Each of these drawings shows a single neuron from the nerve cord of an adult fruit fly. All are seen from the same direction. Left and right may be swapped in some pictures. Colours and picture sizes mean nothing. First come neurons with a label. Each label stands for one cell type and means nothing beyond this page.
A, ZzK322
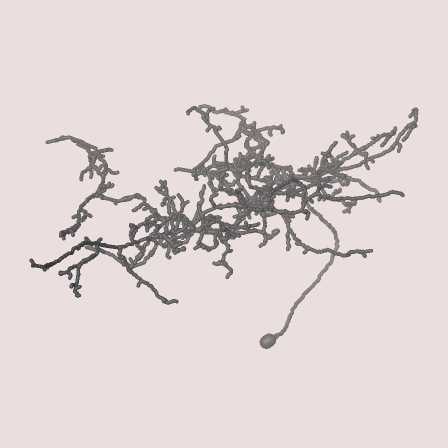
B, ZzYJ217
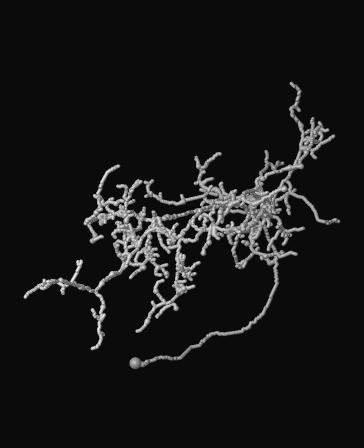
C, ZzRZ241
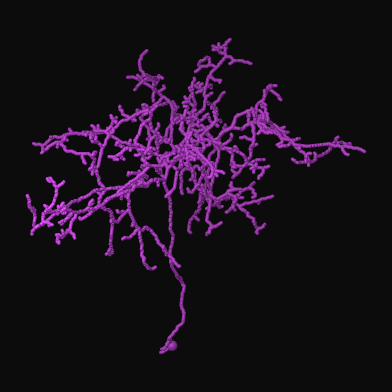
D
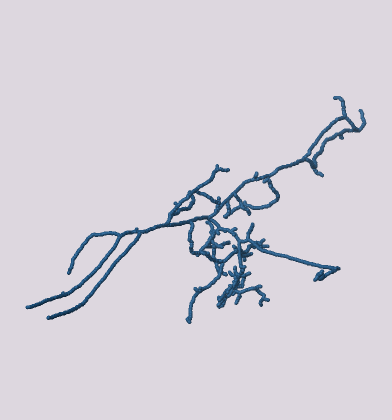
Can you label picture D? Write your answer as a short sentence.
It belongs to ZzRZ241.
